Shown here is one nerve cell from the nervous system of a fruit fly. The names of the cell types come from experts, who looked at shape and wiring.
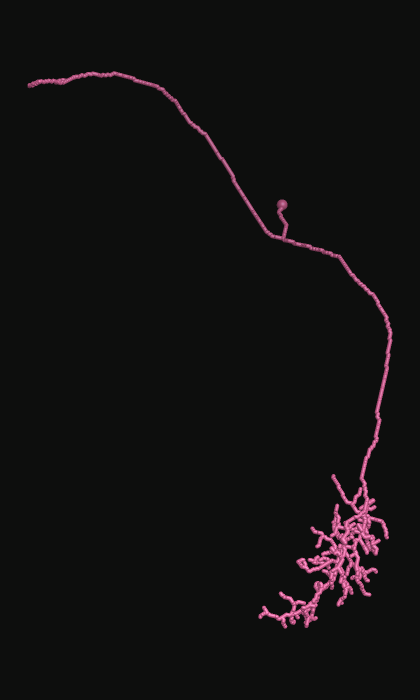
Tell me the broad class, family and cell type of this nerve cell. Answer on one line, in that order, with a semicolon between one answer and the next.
visual projection neuron; hemilineage VPNd2; LC10b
